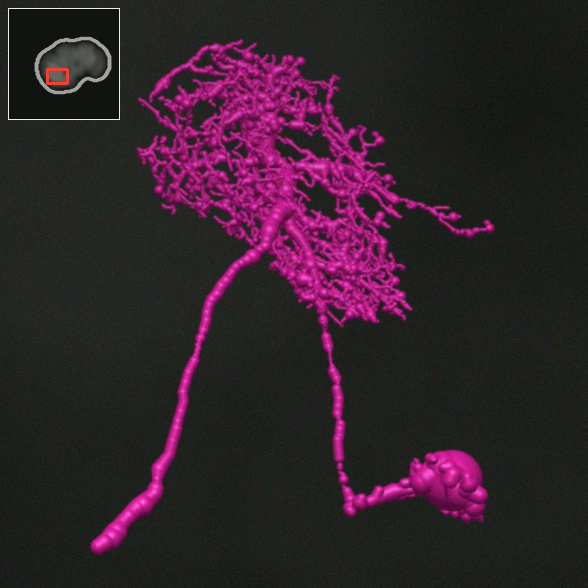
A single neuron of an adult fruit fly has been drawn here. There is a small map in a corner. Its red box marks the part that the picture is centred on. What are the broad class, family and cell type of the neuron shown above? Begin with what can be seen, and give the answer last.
In this view it is taller than it is wide. This is a motor neuron of the nerve cord. The family is hemilineage 16B. Its cell type is MNnm03.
